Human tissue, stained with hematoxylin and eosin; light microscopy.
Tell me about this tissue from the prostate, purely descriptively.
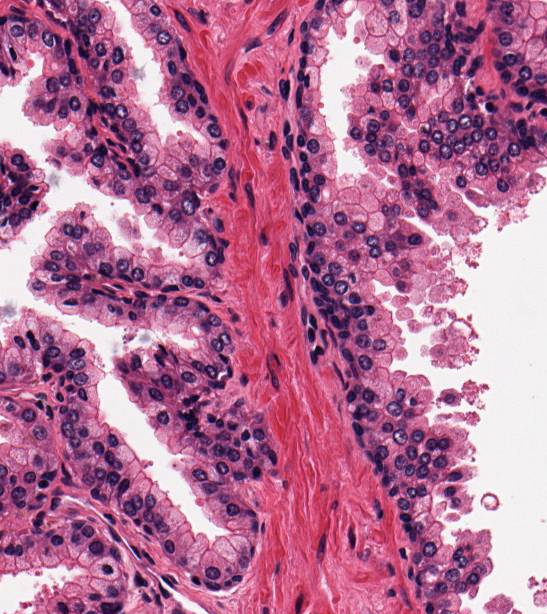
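A vertical band of pink fibrous stroma passes through the centre of the field from top to bottom, its elongated dark nuclei aligned with the band's long axis. On either side, branching epithelial folds project into open spaces. Epithelial cells show pale, finely vacuolated pink cytoplasm and distinct cell borders.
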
